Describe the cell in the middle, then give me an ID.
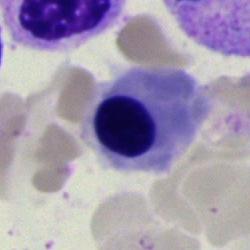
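Taking the outline first, it is irregular and angular rather than round. Next, the nucleus sits off-centre toward the left, its chromatin very dark and dense throughout. Last, the cytoplasm is widest on the right side of the nucleus. This is an erythroblast.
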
